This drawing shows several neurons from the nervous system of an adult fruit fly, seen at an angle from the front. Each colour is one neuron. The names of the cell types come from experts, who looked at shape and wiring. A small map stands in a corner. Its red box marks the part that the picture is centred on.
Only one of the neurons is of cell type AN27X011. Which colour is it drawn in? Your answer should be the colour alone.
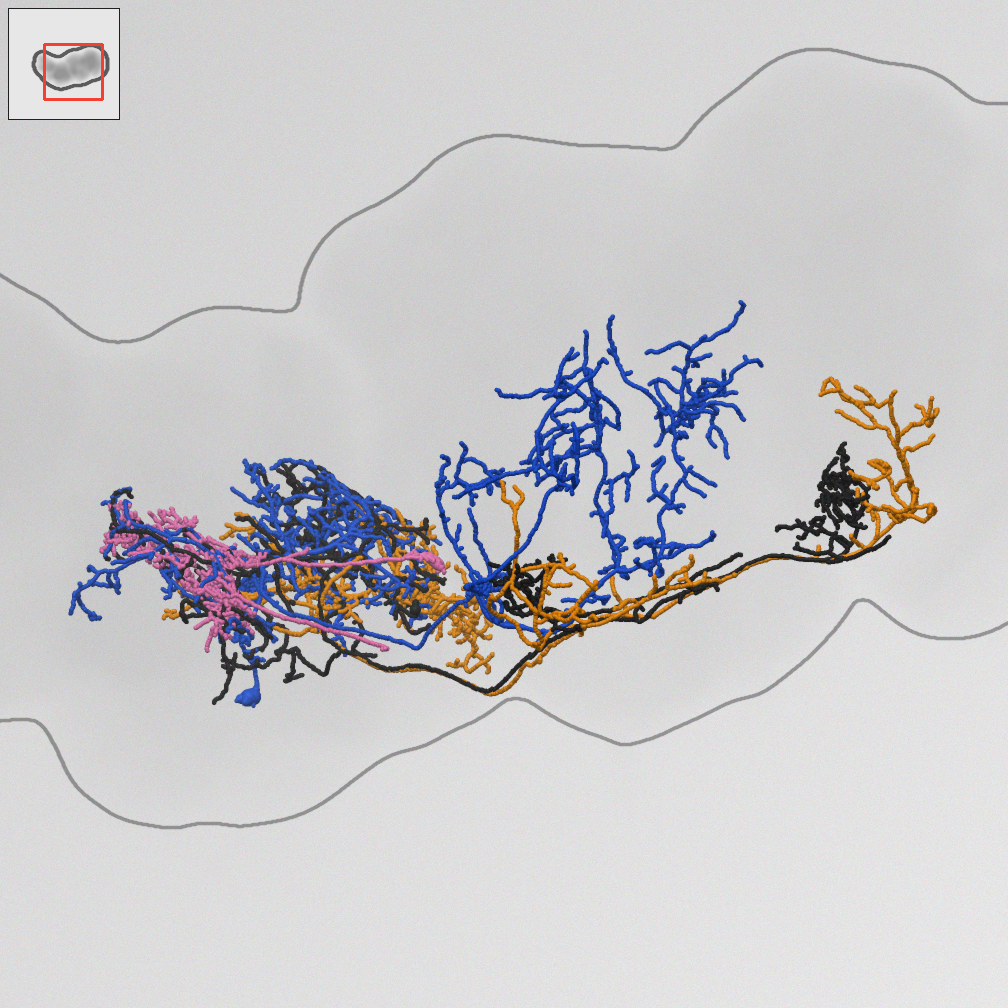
blue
